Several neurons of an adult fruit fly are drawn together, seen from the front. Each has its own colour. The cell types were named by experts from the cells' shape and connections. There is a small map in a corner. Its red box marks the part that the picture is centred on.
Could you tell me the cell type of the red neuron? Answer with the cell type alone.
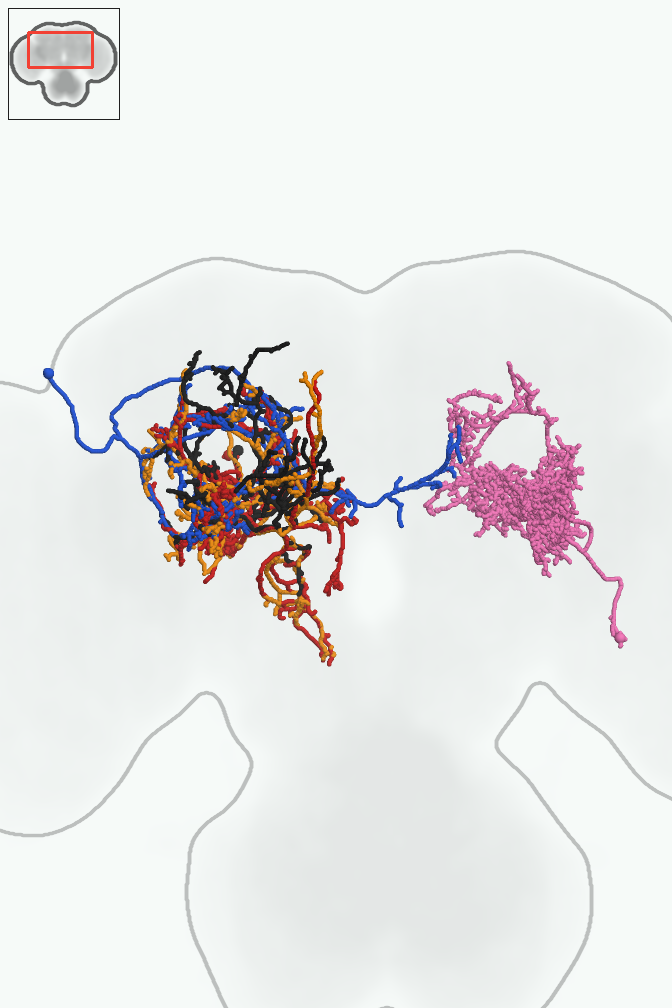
PVLP201m_d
